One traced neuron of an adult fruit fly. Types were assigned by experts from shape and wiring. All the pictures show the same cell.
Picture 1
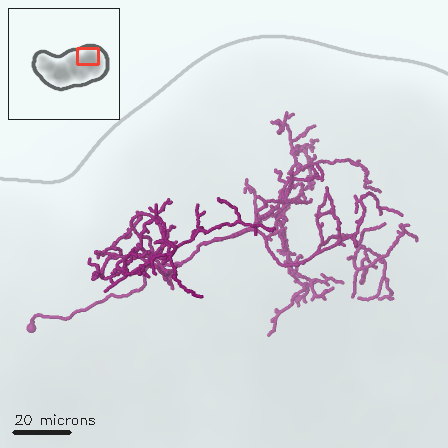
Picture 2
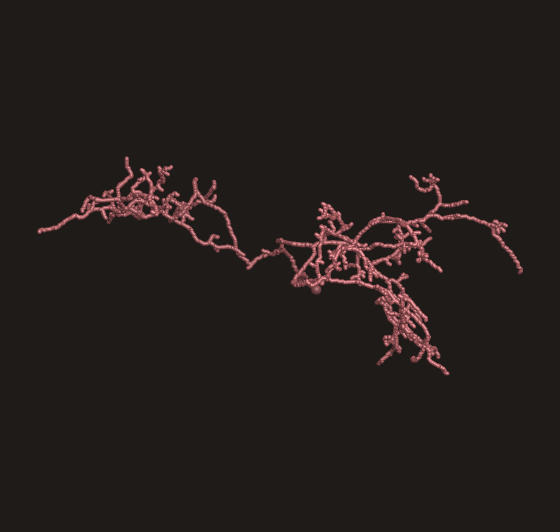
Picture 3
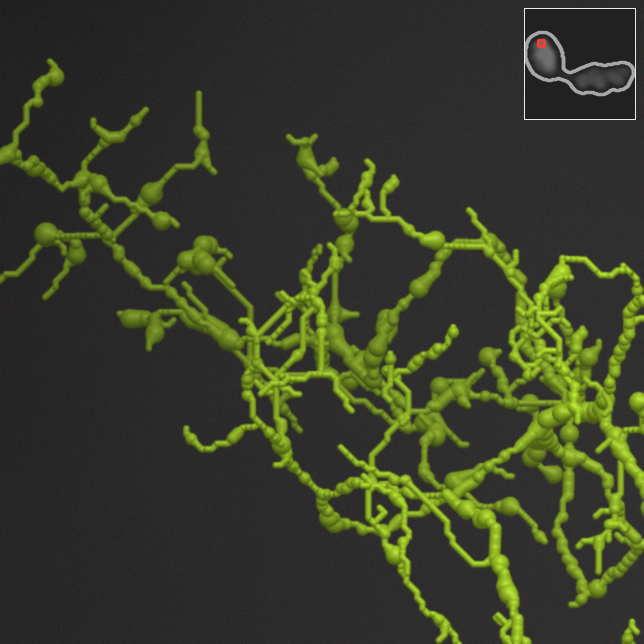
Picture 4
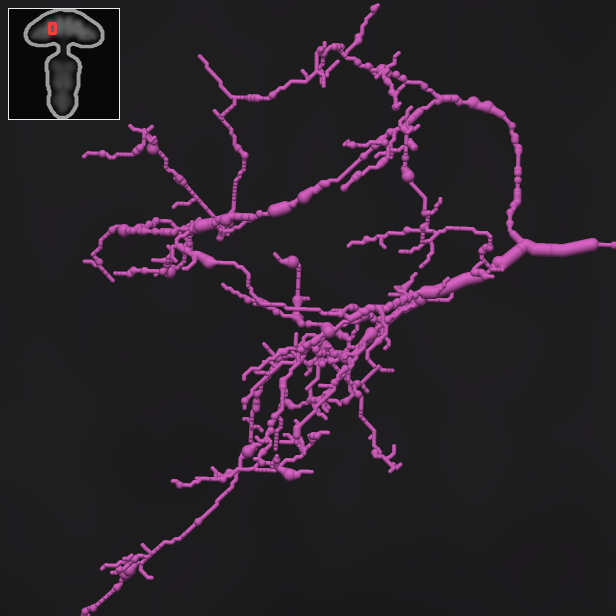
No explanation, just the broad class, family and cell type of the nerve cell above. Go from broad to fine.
central-brain intrinsic neuron; hemilineage DM4_dorsal; SMP389_c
